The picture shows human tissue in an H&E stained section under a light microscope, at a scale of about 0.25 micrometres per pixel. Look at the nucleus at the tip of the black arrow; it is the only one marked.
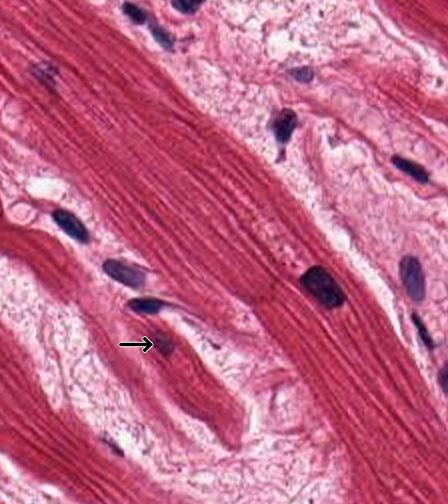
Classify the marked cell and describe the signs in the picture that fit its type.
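The marked cell is a cardiomyocyte. The nucleus is a dark purple oval with slightly blurred, uneven edges, no larger than the elongated nuclei just above it. The cytoplasm is deep pink and shows fine lengthwise streaks running along the cell. The cell is a slender, tapering fibre lying diagonally, roughly parallel to the thick fibre bundle on its right, from which it is separated by pale, loose, wispy tissue.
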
